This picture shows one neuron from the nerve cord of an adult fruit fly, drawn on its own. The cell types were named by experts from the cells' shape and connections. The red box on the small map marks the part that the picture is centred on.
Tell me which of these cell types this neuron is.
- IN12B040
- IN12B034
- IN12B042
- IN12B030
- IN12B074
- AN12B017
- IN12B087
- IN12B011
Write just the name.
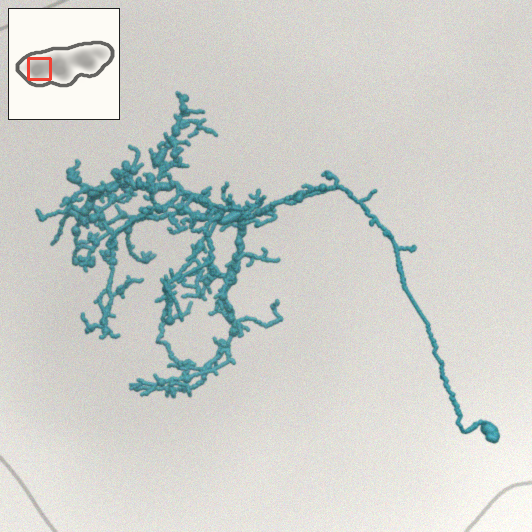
IN12B030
